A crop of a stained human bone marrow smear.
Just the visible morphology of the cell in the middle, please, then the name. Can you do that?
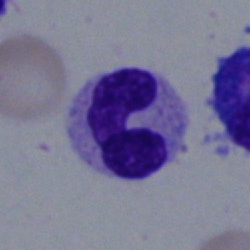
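Have a look at the nucleus: it's bent into a C shape, and the opening faces right. Notice how dense the chromatin is, staining dark purple. You won't find any nucleoli in that nucleus. Around it, the cytoplasm is pale lilac-grey. This cell is a band neutrophil.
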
